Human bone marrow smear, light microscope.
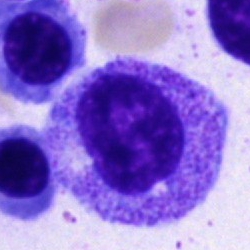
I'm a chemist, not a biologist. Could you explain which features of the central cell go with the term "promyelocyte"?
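Starting at the edge, the outline is roughly round, though slightly uneven. The nucleus sits off-centre toward the upper left, so more cytoplasm lies at the lower right. Its chromatin is dark purple, broken by uneven paler streaks. Against the lower edge of the nucleus there is a small pale clear area. Taking these together, the central cell is a promyelocyte.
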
